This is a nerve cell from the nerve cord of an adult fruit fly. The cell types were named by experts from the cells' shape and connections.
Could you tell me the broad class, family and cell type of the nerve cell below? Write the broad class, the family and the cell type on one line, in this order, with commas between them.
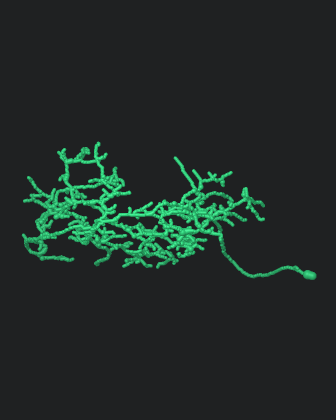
nerve-cord intrinsic neuron, hemilineage 08A, IN08A026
